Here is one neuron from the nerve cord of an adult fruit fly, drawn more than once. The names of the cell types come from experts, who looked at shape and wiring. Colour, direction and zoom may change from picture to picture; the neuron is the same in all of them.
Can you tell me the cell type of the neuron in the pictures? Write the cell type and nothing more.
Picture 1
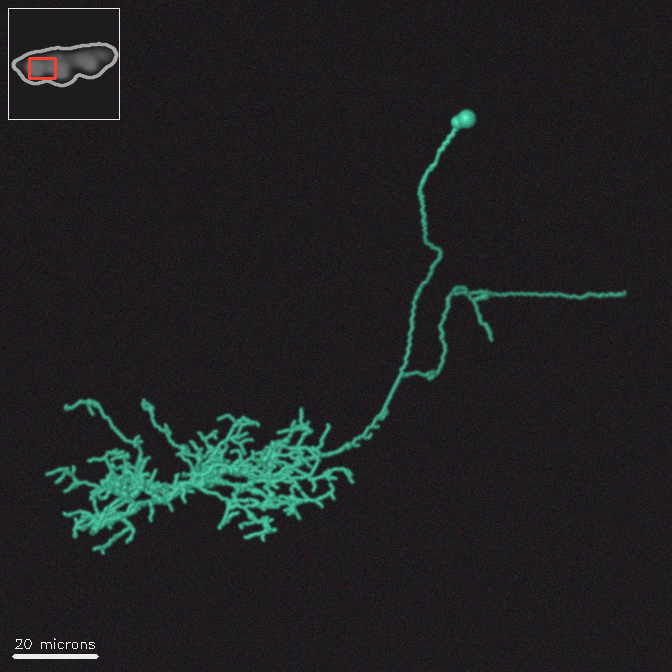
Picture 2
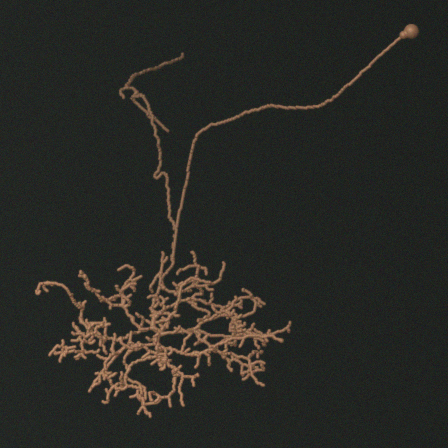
IN23B030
